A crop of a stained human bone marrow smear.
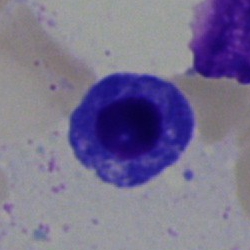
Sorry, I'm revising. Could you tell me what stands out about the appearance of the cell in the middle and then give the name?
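The nucleus stains very dark and dense, almost uniformly so. On every side of it runs a broad rim of cytoplasm, deep blue in colour. Toward the lower part of the cell, that cytoplasm holds paler, mottled patches. I'd call this a plasma cell.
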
